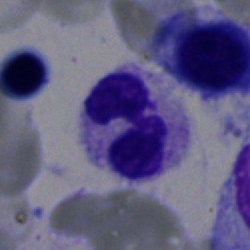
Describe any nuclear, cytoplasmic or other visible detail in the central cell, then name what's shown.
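No nucleoli can be seen in the nucleus. The cytoplasm is moderate in amount, pale pinkish-lilac, and contains fine, faint purplish granules. The edges of the cell look softened because the image is slightly blurred. The central cell is a segmented neutrophil.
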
